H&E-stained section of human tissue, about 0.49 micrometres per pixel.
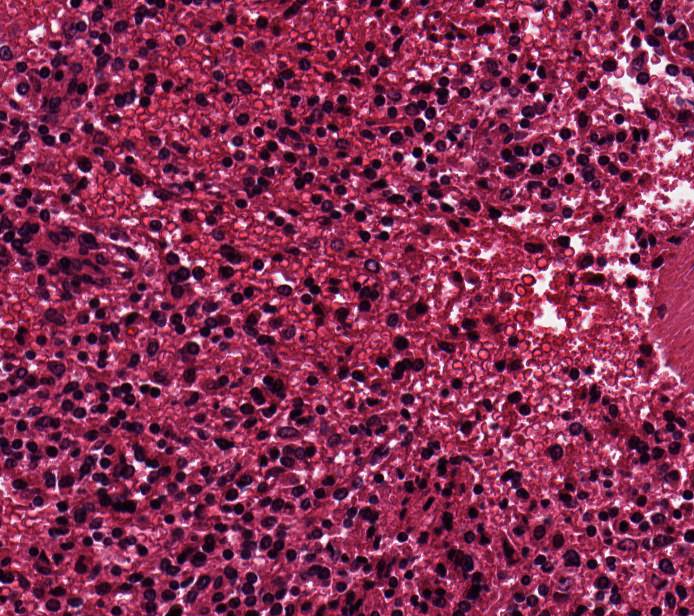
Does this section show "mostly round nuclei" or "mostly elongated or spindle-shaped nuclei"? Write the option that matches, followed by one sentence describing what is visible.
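Mostly round nuclei. Many small round cells with dark, densely stained nuclei are scattered among the red blood cells.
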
